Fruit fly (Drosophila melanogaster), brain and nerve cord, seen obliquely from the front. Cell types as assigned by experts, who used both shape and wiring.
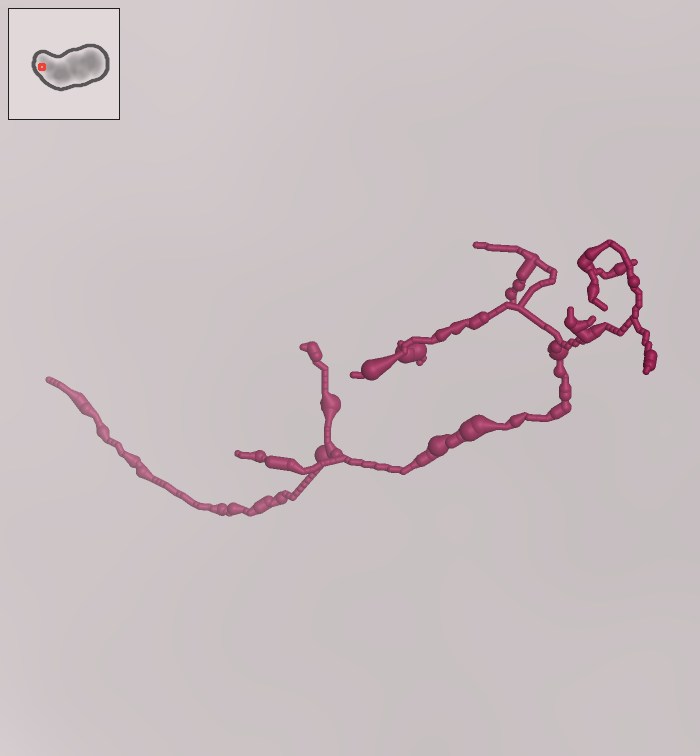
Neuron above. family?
class mechanosensory tactile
